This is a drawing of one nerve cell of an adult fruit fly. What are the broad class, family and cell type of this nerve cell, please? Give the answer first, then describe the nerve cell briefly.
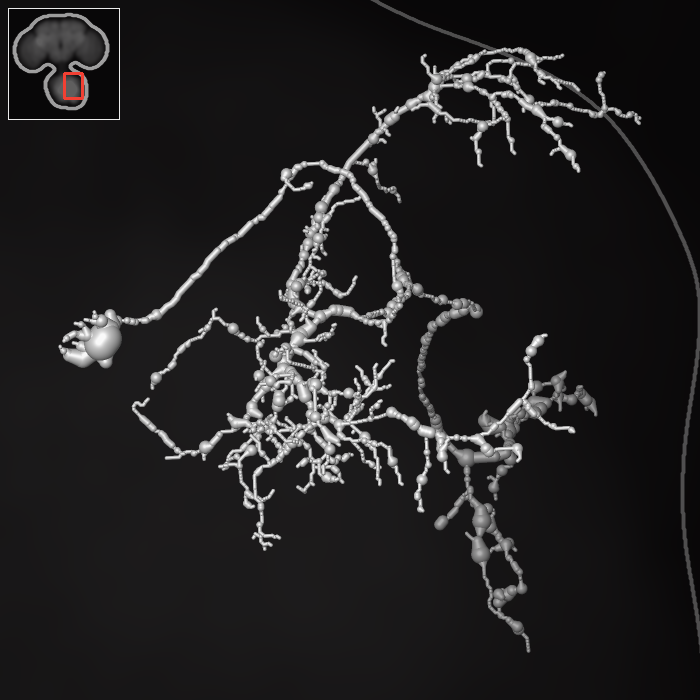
It is a nerve-cord intrinsic neuron. Its family is hemilineage 16B. It is of cell type IN16B037. Its cell body lies on the left of the picture. In this view it is about as wide as it is tall.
